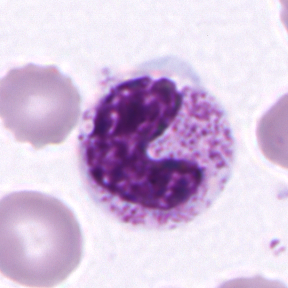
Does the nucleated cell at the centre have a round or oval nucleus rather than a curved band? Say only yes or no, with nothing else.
No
